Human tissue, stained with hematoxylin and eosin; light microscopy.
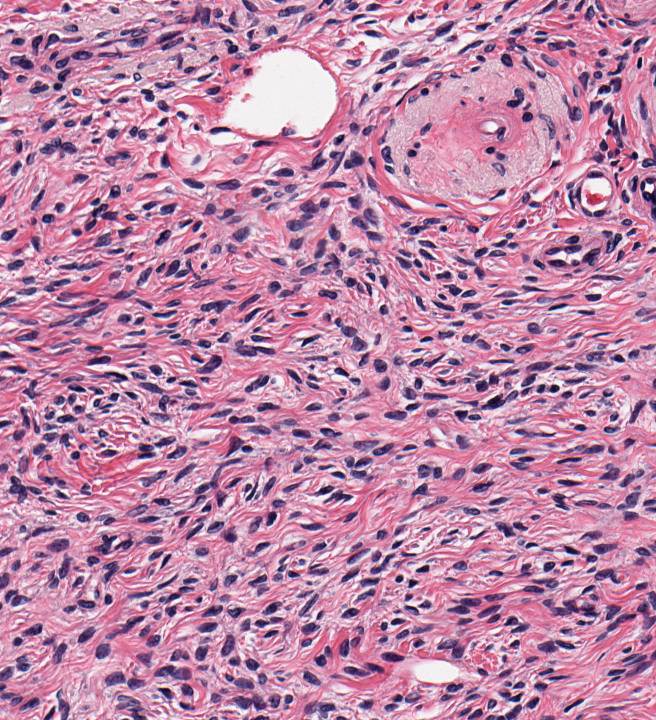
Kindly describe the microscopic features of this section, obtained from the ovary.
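Almost the whole field is spindle cells in a collagenous background; I see no epithelium. They run in short, intersecting bundles without one overall direction, with pink collagen fibres between them throughout. At the upper right edge there's a small vessel holding red blood cells.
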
